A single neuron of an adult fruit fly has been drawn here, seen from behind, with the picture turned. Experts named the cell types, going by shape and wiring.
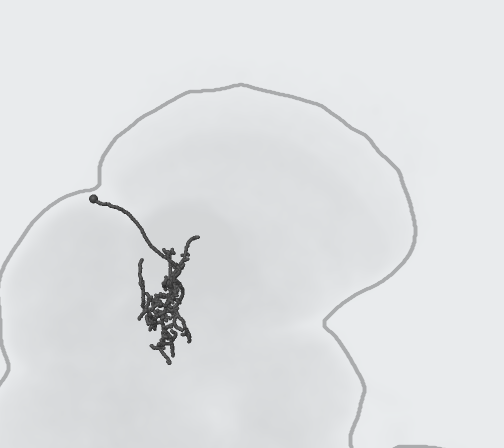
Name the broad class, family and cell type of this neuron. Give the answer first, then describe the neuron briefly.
It is a central-brain intrinsic neuron. The family is hemilineage VPNp1_medial. It is of cell type PLP190. The cell body can be seen on the left of the picture. As drawn here it is taller than it is wide.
